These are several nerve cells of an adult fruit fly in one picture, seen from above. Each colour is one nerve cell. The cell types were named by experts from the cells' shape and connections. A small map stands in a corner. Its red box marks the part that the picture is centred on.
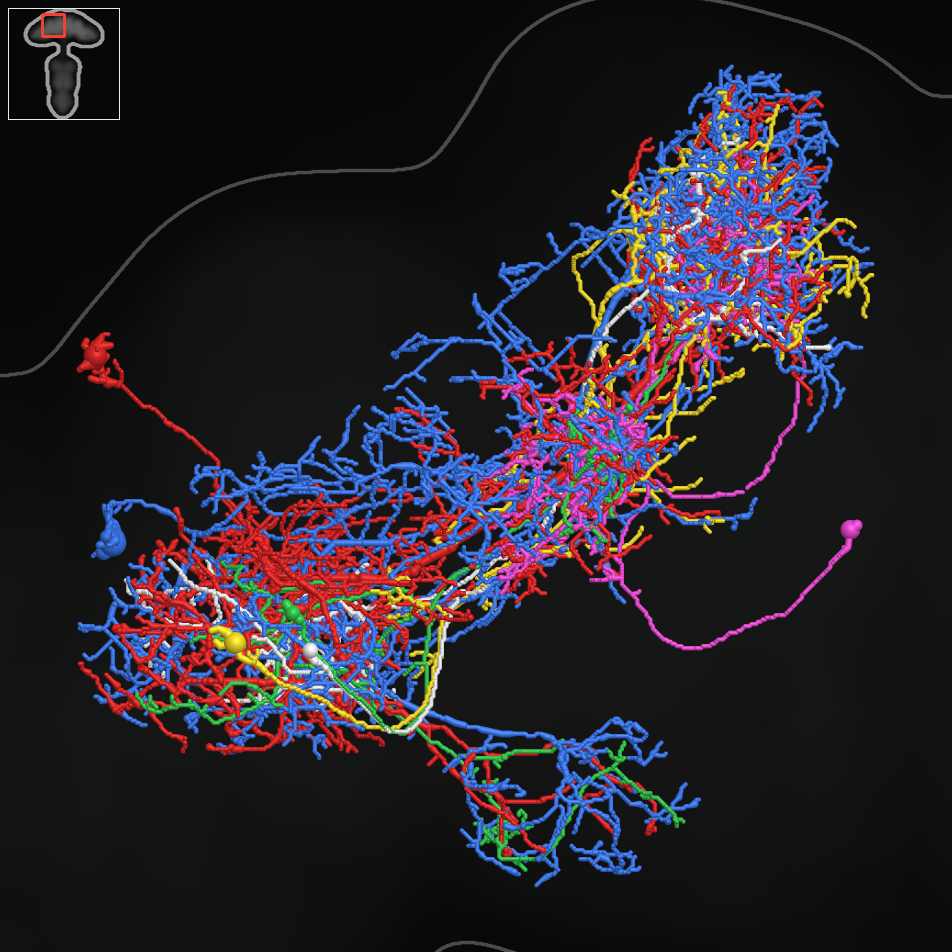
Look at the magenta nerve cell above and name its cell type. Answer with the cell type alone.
SMP443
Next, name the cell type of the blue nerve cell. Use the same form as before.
LHCENT3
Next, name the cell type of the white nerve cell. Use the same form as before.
CB3185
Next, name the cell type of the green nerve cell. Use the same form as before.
CB3476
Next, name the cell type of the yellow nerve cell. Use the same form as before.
LHPD2c7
